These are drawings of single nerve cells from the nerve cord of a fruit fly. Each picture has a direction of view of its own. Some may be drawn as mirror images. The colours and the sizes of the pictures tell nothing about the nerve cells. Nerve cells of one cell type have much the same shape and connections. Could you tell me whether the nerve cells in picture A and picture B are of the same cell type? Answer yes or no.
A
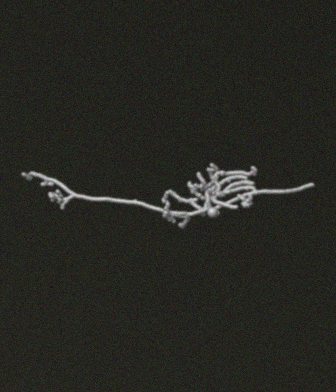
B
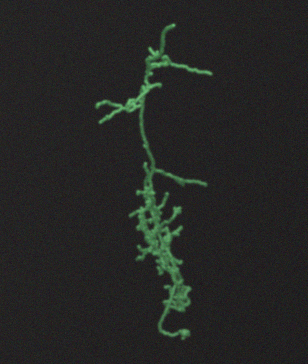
no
